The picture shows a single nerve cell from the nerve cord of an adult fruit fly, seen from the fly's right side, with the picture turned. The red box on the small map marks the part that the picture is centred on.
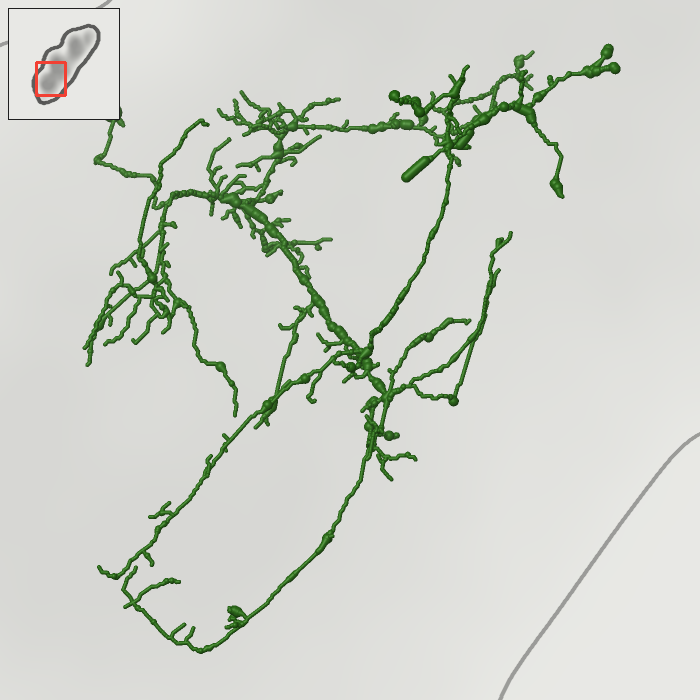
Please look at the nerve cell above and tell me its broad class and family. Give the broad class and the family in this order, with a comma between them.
nerve-cord intrinsic neuron, hemilineage 06B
